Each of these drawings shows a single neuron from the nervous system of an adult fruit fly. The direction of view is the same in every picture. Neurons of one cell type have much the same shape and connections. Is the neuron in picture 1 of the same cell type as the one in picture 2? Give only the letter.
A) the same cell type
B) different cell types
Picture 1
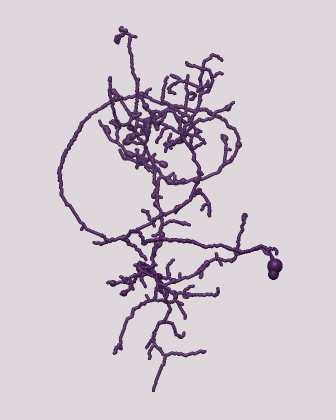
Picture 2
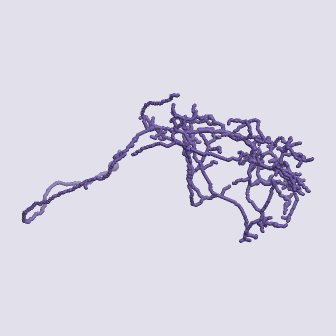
B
